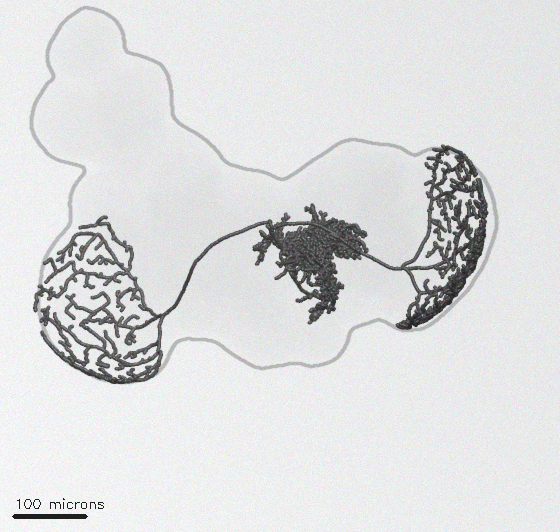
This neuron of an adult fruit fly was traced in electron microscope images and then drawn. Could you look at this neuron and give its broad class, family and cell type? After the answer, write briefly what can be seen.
This is a visual centrifugal neuron. Its family is MeVCMe. Its cell type is MeVCMe1. Its cell body lies in the middle of the picture. By the scale bar it is about 650 microns wide in this view. The picture shows dozens of branch ends.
